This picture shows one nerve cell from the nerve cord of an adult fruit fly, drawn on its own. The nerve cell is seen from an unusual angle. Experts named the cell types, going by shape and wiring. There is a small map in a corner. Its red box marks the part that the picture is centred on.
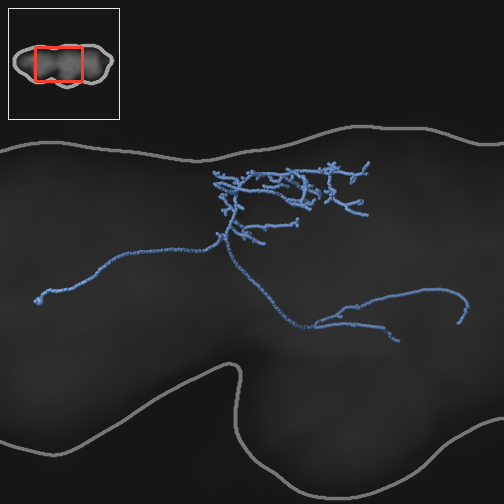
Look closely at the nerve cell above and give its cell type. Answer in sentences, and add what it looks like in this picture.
The cell type is IN07B099. This is a nerve-cord intrinsic neuron. In this view it is wider than it is tall.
